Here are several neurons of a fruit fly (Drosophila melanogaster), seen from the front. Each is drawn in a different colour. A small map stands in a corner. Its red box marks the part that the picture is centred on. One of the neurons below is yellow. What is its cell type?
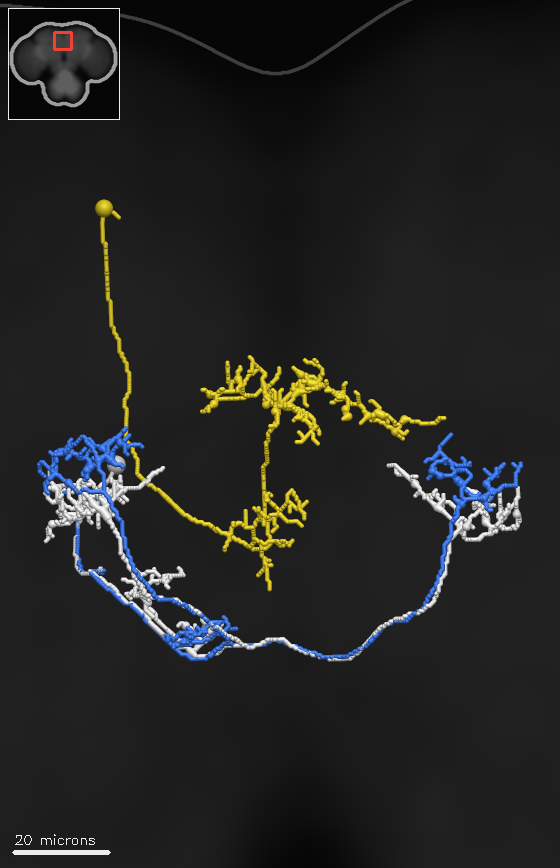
vDeltaF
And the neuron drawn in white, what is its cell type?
vDeltaE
